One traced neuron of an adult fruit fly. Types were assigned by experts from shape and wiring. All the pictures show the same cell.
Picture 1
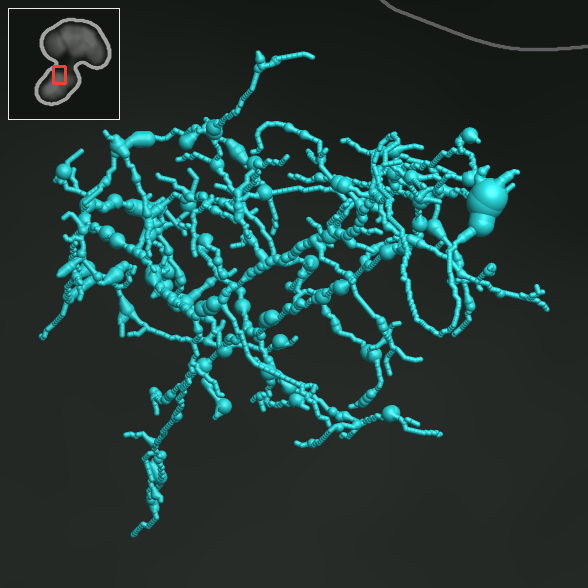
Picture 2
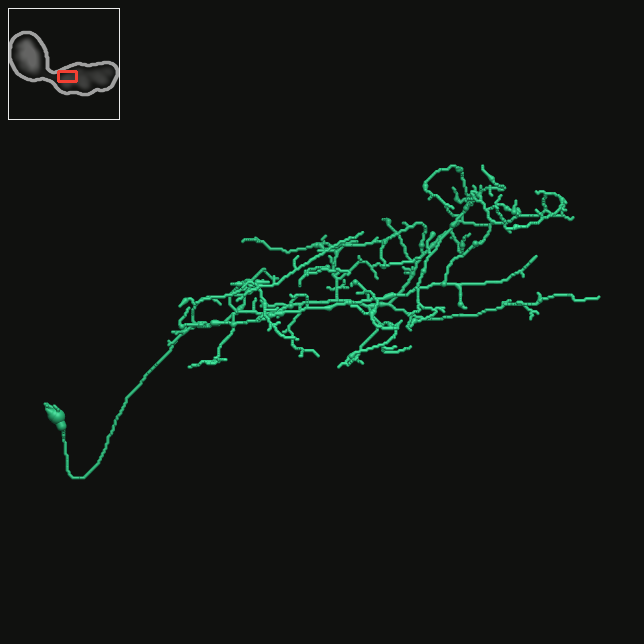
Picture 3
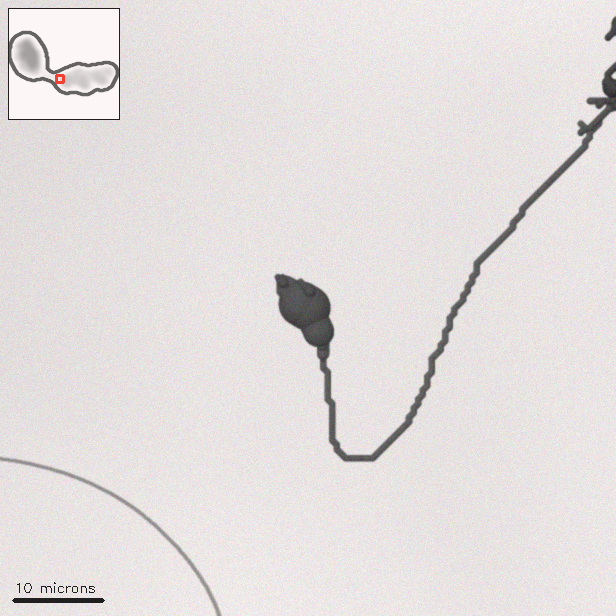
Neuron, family: hemilineage 16B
